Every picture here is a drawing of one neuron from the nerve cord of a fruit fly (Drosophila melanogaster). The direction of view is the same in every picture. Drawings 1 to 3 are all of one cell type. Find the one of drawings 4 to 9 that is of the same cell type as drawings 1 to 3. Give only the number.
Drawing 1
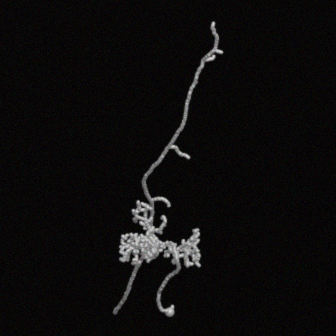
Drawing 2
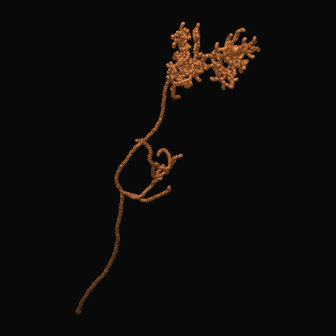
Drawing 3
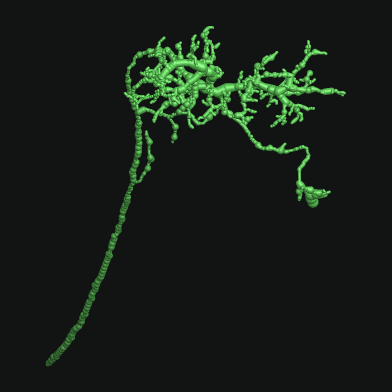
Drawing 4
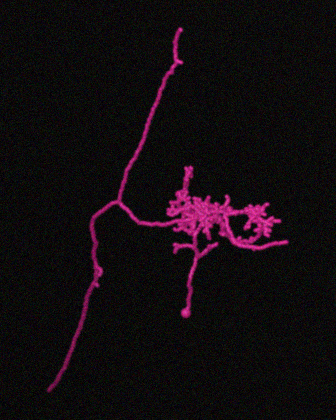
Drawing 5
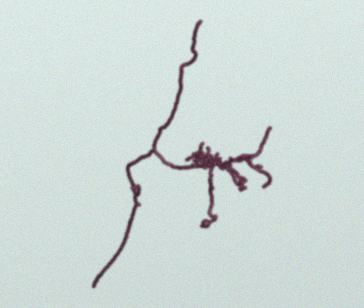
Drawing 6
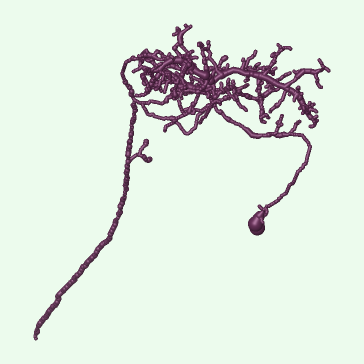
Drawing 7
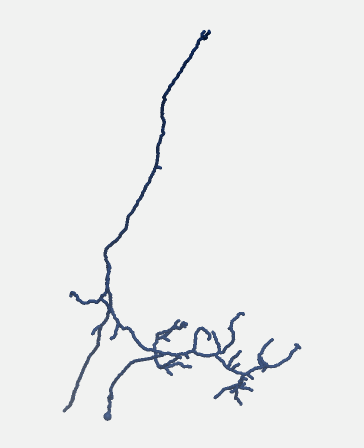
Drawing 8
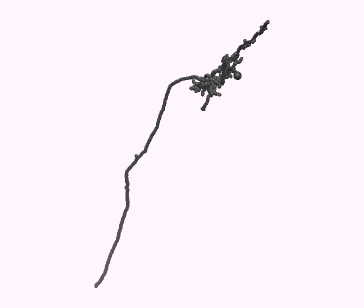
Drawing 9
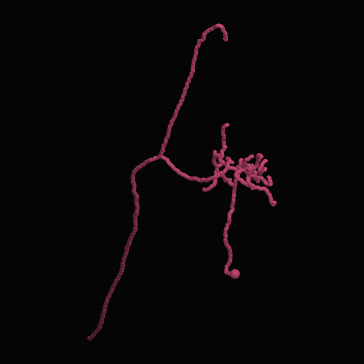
6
